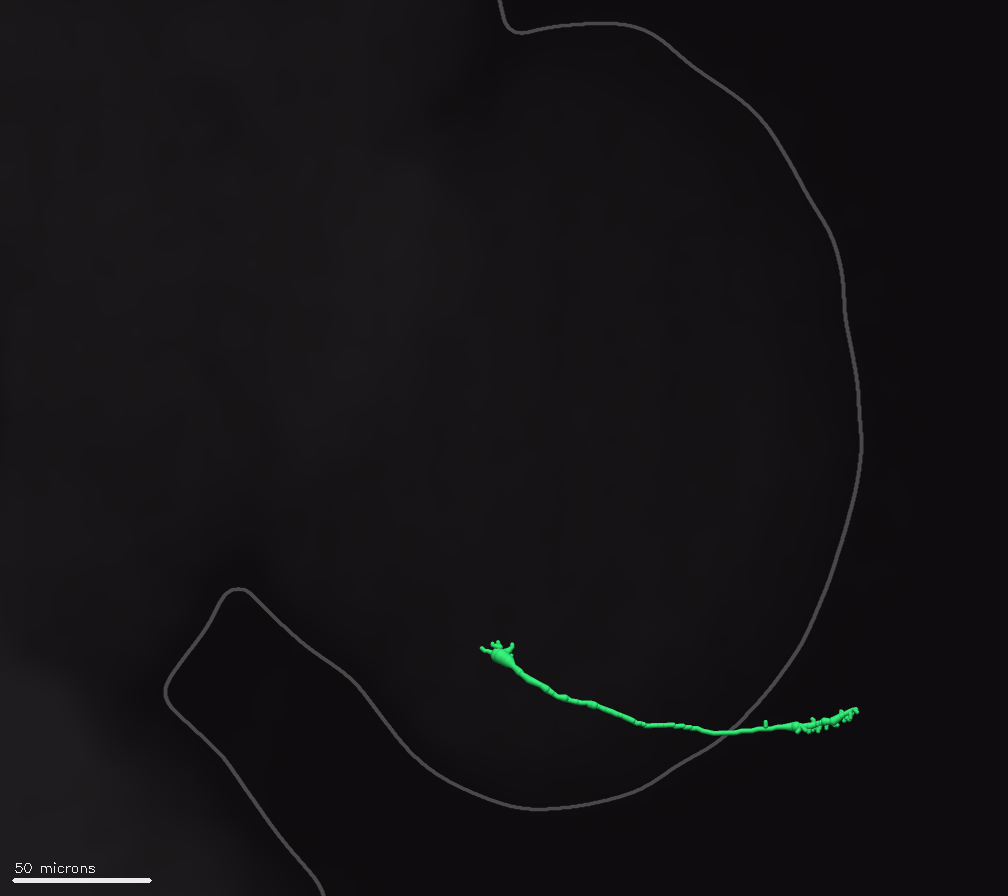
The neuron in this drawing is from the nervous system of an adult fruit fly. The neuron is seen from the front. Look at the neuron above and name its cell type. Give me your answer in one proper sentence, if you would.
Under cell type classification, the neuron is L2.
